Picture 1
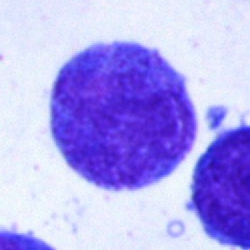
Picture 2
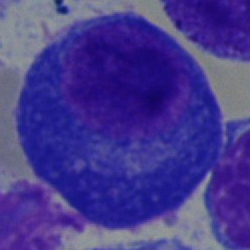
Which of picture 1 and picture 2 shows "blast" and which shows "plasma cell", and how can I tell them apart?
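First picture's the blast, second's the plasma cell. Both are round, the plasma cell with a smooth edge. The big difference is the cytoplasm: the blast has only a scant amount, with no wide rim around the nucleus, while the plasma cell has plenty of it, deep blue.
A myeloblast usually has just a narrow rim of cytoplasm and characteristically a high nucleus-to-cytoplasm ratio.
The plasma cell's nucleus also sits off-centre, toward the top.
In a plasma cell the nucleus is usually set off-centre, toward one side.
Chromatin won't separate them much: finely granular and evenly spread in the blast, purple and finely textured in the plasma cell, neither coarsely clumped. The blast stains deep purple-blue throughout with no clear vacuoles, and the plasma cell shows no distinct granules. Beside the blast, at lower right, lies another nucleated cell, set off by a narrow gap.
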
